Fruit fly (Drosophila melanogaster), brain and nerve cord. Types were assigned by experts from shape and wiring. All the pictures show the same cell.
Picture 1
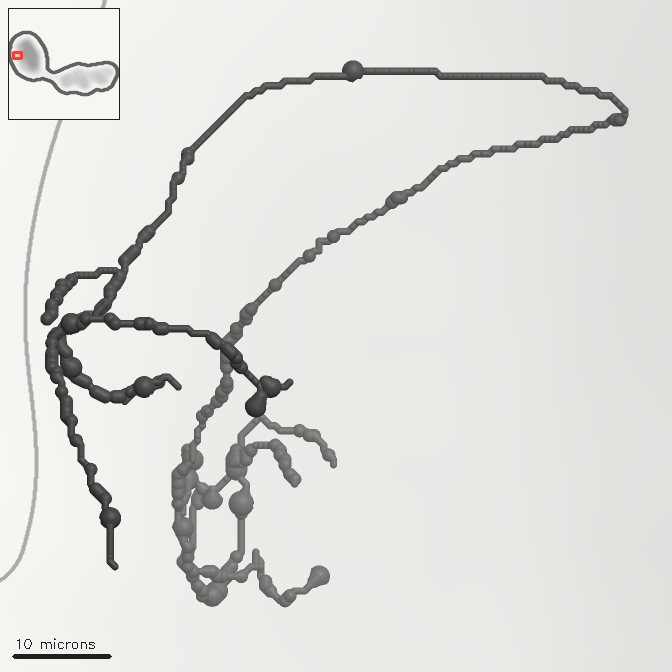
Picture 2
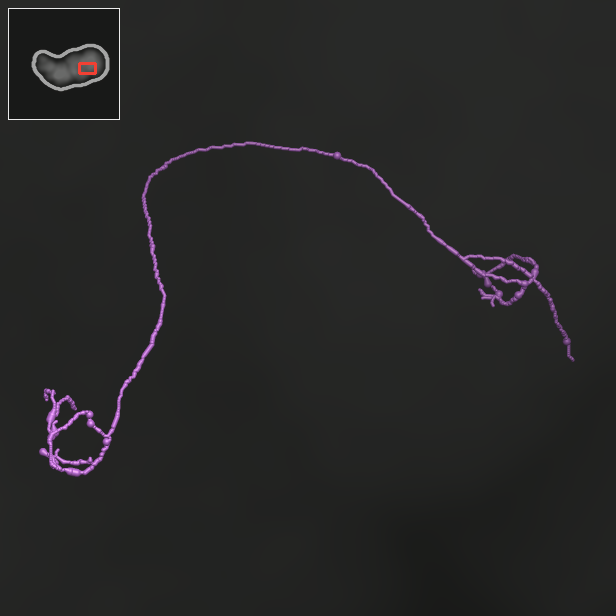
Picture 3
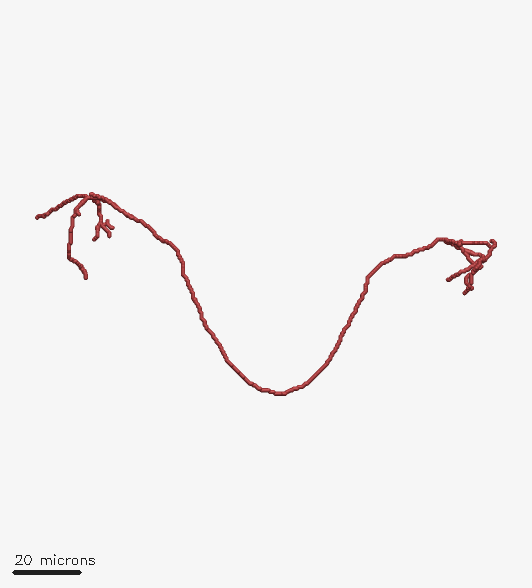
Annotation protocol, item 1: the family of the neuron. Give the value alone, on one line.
class olfactory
